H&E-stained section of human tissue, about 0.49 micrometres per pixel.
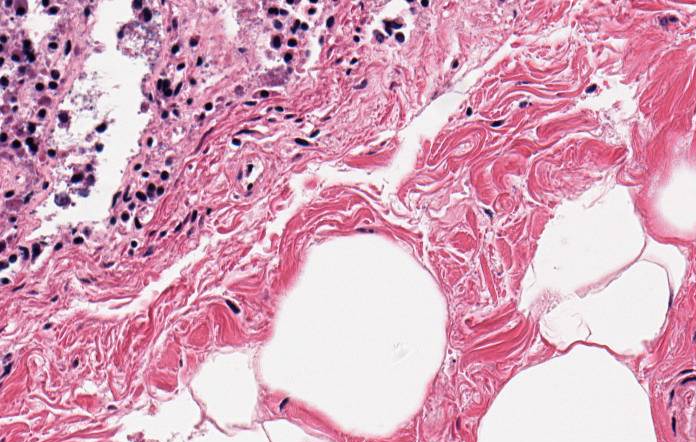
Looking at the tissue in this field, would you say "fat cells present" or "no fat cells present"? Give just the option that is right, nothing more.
Fat cells present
